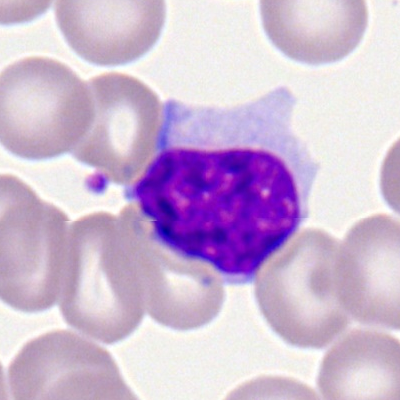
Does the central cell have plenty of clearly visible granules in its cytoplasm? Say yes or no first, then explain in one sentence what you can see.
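No. The cytoplasm shows no visible granules.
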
